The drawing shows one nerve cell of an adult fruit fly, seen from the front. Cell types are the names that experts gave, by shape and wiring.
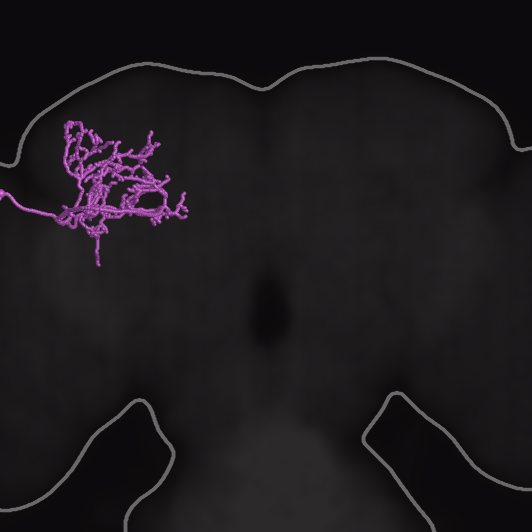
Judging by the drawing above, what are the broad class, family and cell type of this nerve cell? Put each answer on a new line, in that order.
central-brain intrinsic neuron
hemilineage SLPav1_medial
CB3001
